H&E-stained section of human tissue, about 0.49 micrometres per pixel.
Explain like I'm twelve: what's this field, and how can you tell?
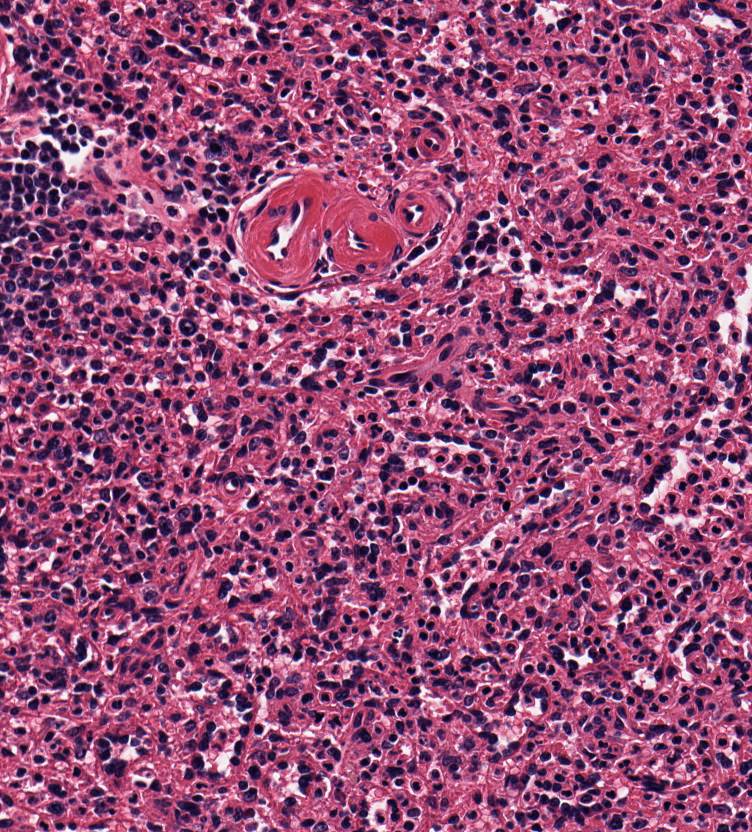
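Mostly red pulp of the spleen, this one. Thin pink fibrillary strands run between the cells, outlining irregular cords, and small empty slit-like spaces lie scattered, more toward the right.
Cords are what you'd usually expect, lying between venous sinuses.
Near the top centre sits a small cluster of vessels with thick, homogeneous, bright pink walls and narrow, slit-like lumens.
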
